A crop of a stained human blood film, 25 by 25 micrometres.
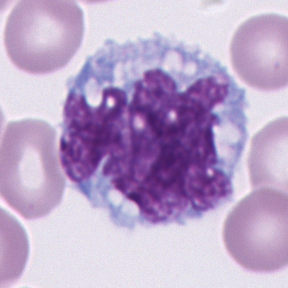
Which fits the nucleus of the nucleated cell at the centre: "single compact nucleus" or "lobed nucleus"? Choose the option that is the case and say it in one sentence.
Separate lobes or segments make up the nucleus of this cell.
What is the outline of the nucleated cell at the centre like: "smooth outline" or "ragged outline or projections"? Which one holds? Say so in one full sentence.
The cell has an edge that is ragged or frayed, or carries projections, blebs or tags.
